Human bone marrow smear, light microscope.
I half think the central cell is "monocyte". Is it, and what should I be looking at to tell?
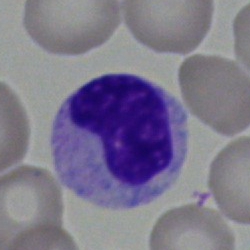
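Start with the chromatin, which is dense and dark purple with only a few small paler patches; this goes with metamyelocyte and counts against monocyte.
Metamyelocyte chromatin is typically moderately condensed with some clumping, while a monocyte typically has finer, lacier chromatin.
The nucleus is indented on its left side, giving it a kidney shape, and this goes with metamyelocyte.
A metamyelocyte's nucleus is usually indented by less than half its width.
The nucleus lies toward the upper right, and the cytoplasm is widest at the lower left. That cytoplasm is pale bluish-lilac, and the outline of the cell is round and smooth. Taken together, the cell is not a monocyte but a metamyelocyte.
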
